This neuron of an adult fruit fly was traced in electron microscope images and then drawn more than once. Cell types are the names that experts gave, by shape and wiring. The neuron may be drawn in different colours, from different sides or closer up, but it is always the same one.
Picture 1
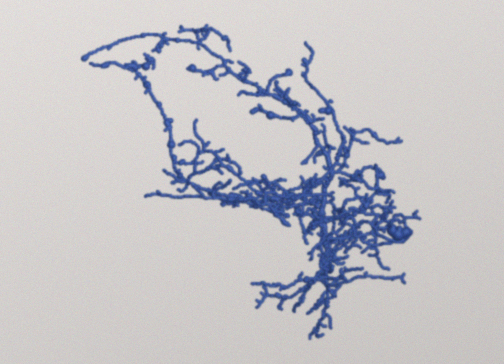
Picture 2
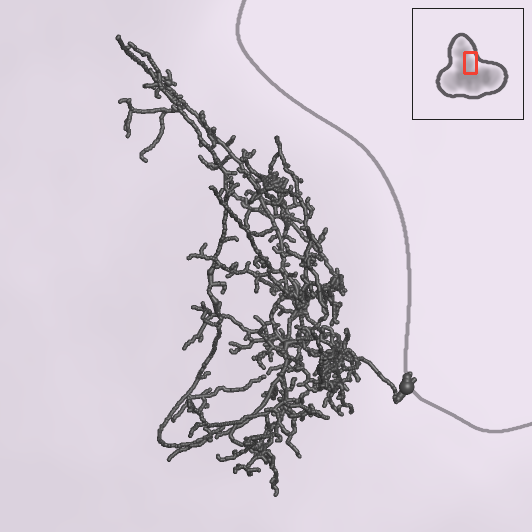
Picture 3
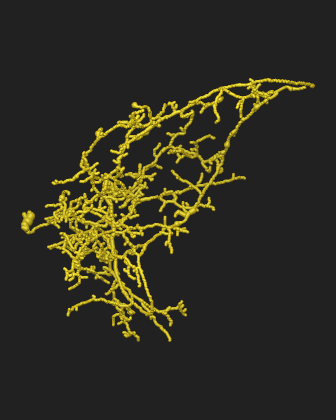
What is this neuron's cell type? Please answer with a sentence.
The cell type is IN17A049.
